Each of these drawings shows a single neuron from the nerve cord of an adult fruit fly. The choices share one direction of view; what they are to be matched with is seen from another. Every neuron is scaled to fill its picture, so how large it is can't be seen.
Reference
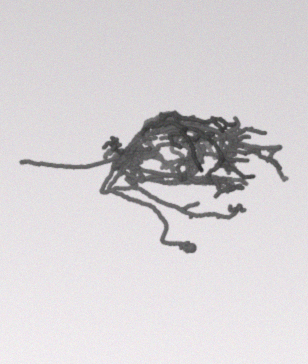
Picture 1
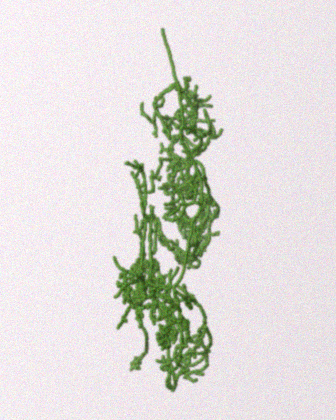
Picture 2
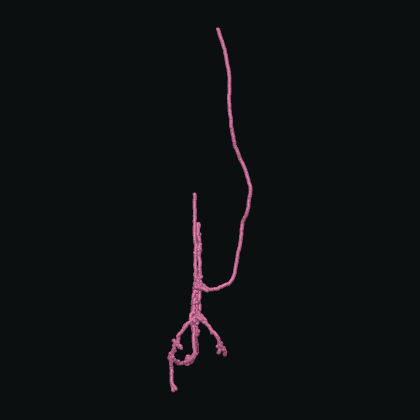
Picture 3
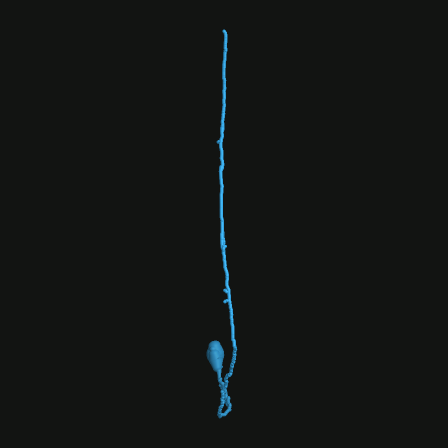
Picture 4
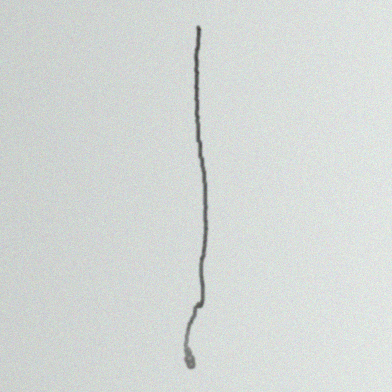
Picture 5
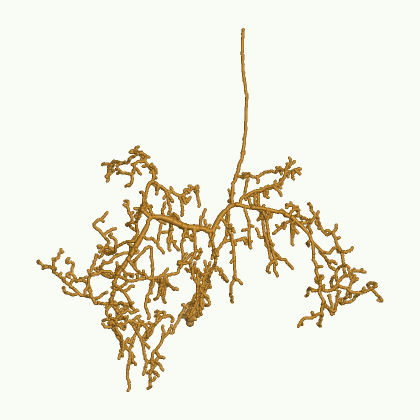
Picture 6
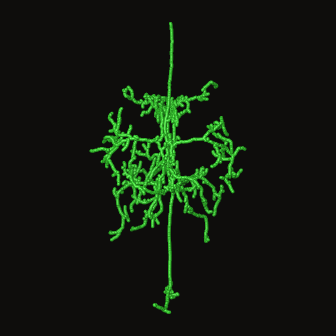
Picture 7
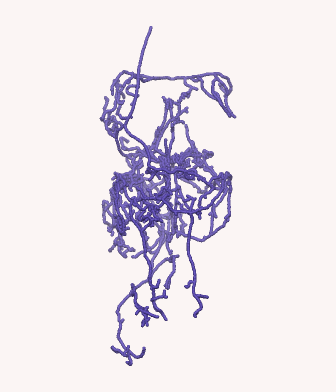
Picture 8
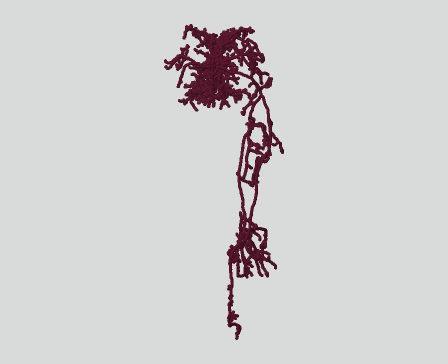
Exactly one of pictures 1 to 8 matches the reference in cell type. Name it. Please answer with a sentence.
Picture 6 is of the same cell type.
